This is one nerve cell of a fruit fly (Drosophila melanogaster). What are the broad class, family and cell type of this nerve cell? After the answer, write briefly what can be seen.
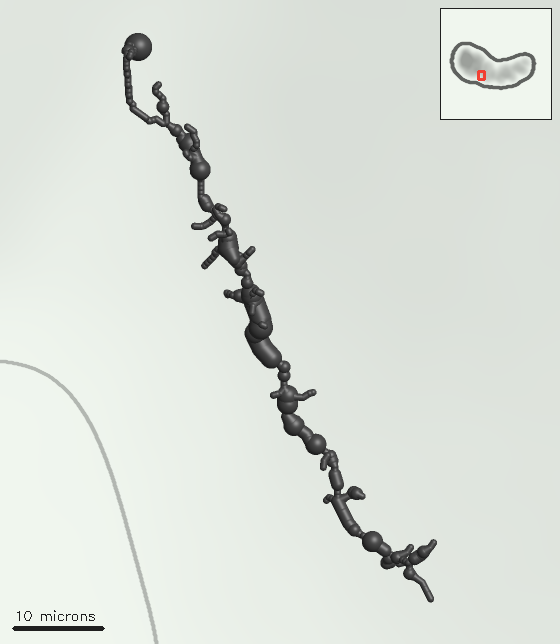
It is an optic-lobe intrinsic neuron. Its family is Dm. The cell type is Dm3a. The cell body can be seen at the upper left of the picture. By the scale bar it is about 65 microns tall in this view.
